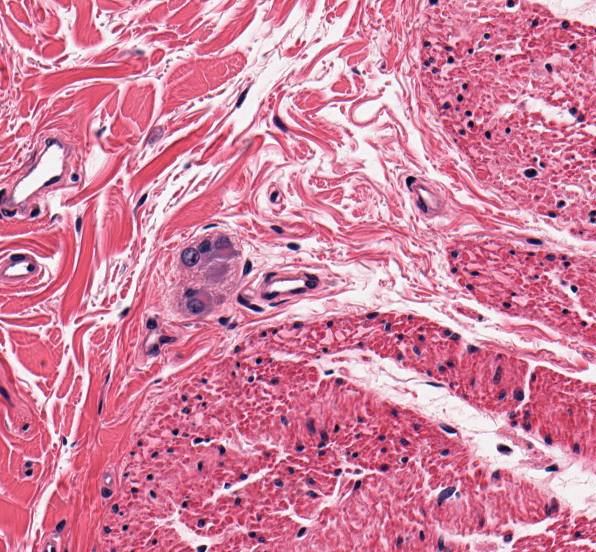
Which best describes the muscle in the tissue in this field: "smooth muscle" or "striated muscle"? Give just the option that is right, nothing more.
Smooth muscle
